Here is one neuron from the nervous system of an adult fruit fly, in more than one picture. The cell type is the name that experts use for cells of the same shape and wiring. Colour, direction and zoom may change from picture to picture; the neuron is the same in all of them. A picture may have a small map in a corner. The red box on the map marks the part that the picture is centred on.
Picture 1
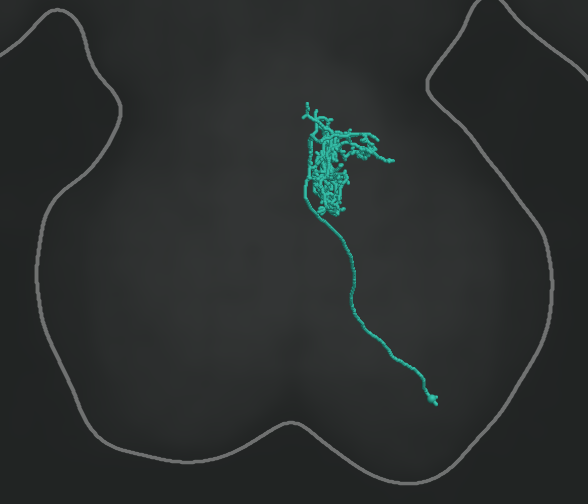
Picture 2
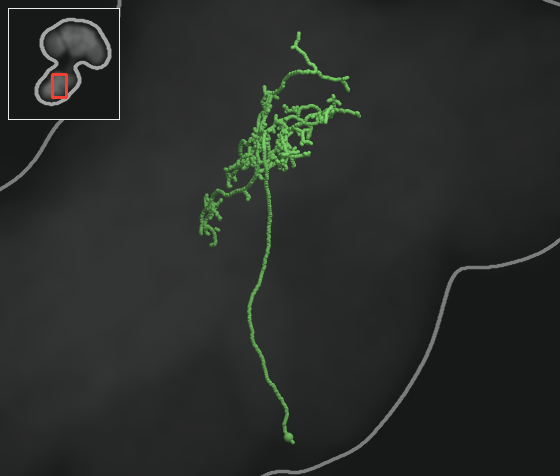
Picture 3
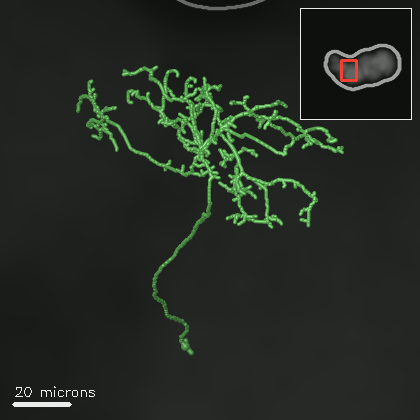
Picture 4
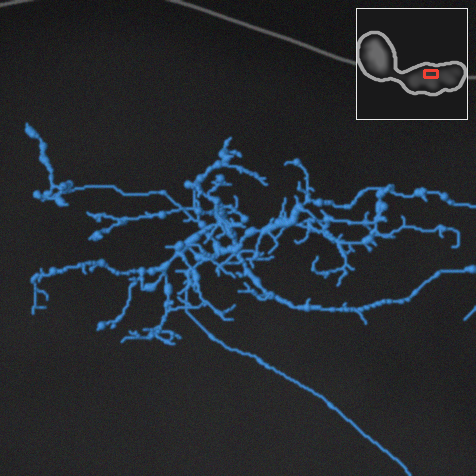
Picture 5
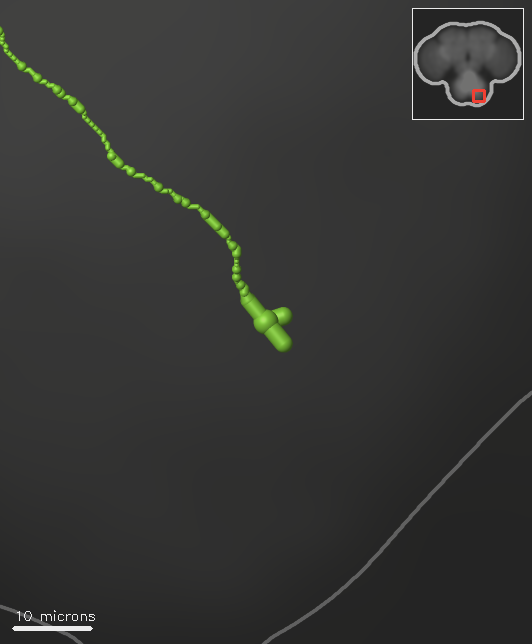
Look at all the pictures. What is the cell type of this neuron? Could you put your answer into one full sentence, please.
So far as cell type goes, this neuron is IN12A054.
